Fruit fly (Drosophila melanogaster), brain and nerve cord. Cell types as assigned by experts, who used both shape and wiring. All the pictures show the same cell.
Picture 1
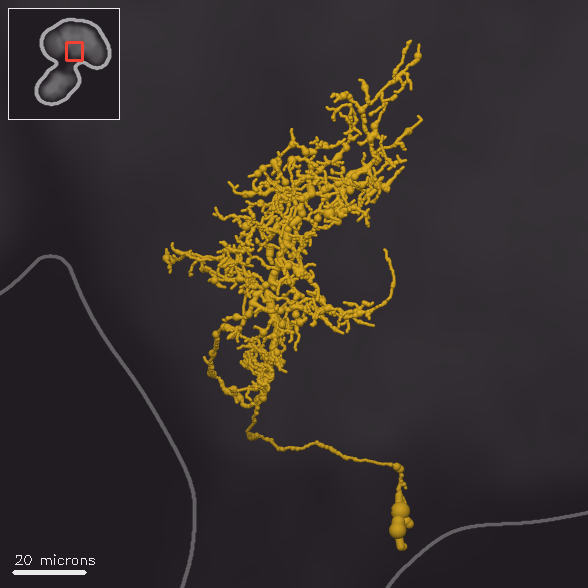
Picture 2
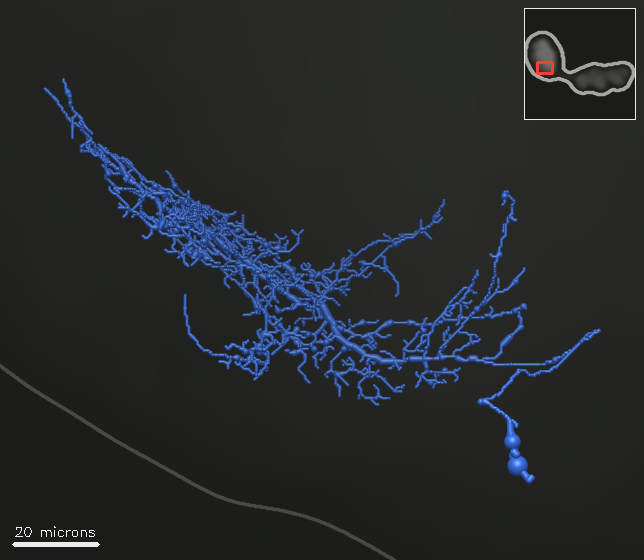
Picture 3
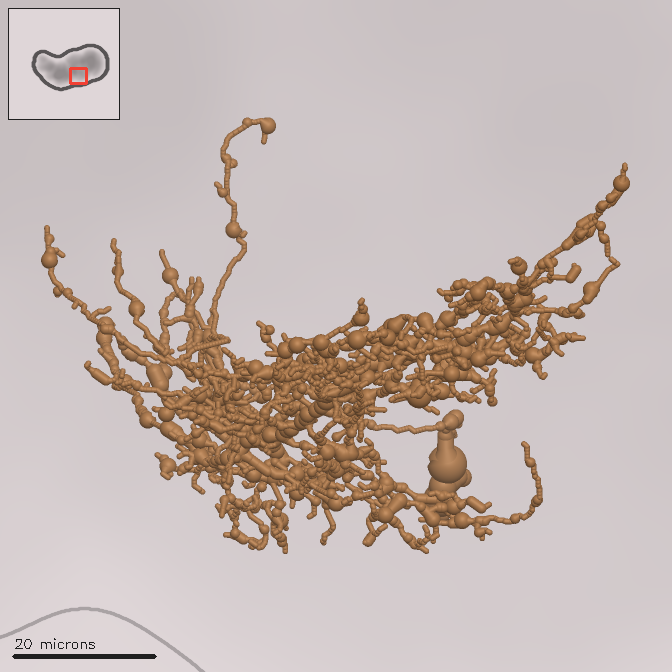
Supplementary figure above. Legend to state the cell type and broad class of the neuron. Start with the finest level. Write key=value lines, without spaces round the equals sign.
cell_type=GNG190
broad_class=central-brain intrinsic neuron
